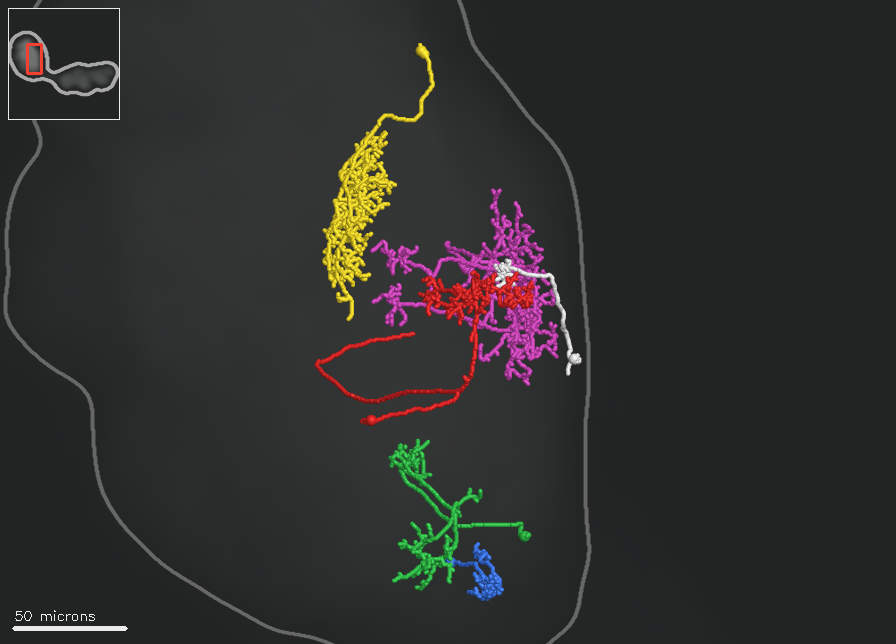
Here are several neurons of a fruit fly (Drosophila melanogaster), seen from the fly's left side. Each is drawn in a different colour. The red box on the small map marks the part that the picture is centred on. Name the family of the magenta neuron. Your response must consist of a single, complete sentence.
The family to which the neuron belongs is TmY.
